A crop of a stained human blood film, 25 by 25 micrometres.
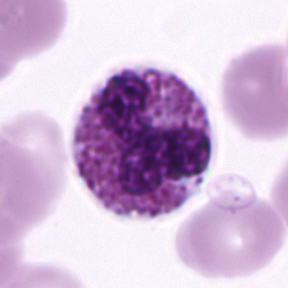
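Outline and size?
Round, smooth; about 13 micrometres across.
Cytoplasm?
Crowded with coarse granules.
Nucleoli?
None seen.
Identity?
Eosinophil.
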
